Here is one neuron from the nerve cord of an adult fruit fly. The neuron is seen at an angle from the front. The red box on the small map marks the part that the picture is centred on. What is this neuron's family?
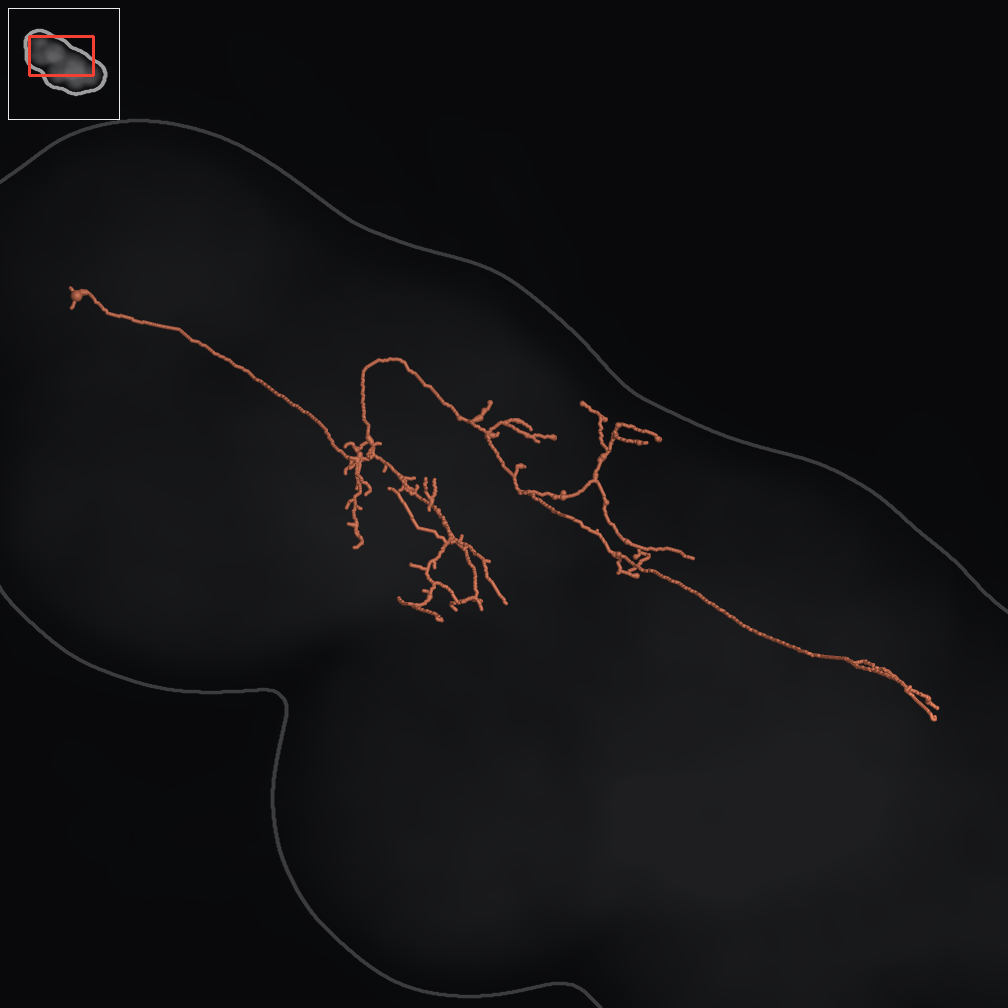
hemilineage 06A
